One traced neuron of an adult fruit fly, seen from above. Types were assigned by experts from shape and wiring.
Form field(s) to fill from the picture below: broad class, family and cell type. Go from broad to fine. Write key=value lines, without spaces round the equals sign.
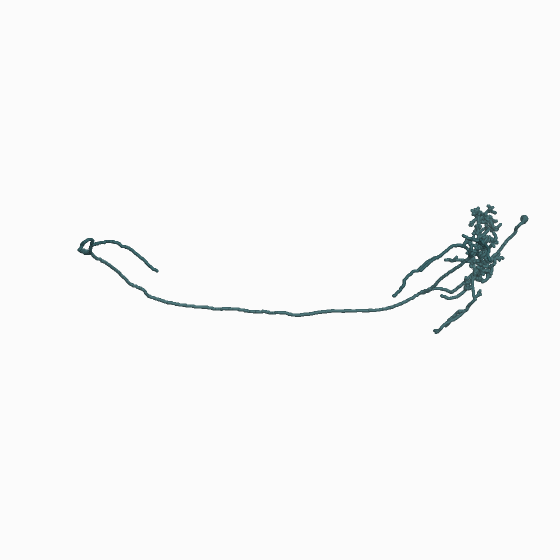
broad_class=central-brain intrinsic neuron
family=hemilineage VLPl&d1_lateral
cell_type=AVLP269_a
